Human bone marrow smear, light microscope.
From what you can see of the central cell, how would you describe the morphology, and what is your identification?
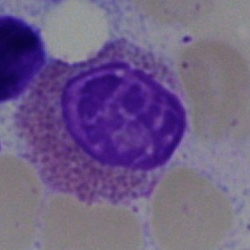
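Looking at the central cell, I see its nucleus lying toward the right side, and I can't make out any nucleoli in it. The cytoplasm is plentiful, widest on the left of the nucleus, and I find no vacuoles there. This is an eosinophil.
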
